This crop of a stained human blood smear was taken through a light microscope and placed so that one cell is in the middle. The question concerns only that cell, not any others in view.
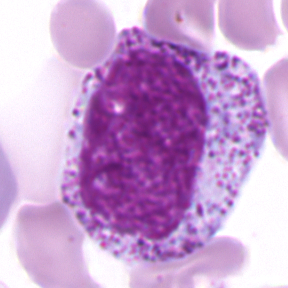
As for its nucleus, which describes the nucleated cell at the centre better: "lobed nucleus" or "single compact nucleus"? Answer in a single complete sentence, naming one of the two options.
The nucleus is one round, oval or kidney-shaped compact mass, not lobed or folded.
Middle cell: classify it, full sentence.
By type, the central cell of the crop is a myelocyte.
